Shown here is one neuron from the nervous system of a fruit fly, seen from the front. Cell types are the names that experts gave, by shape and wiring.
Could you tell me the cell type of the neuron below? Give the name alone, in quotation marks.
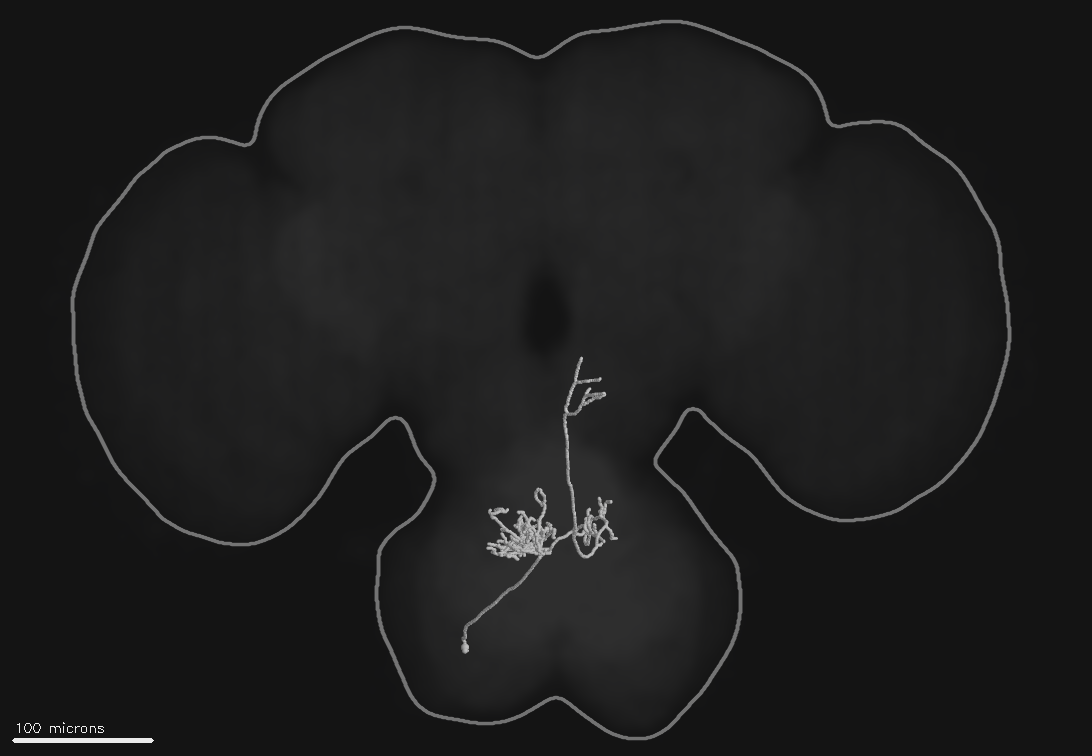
"AN08B079_a"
